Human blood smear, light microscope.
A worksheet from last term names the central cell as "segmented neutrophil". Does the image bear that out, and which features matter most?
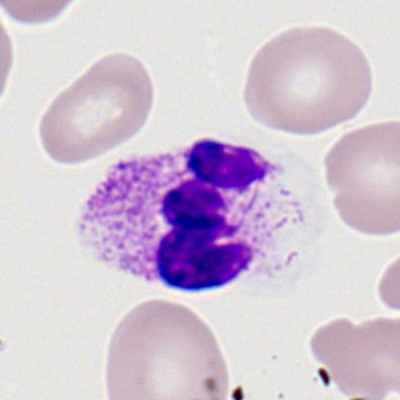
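Two things settle it, I think: the nucleus has three separate lobes, and the granules filling the cytoplasm are pink-violet, not orange-red.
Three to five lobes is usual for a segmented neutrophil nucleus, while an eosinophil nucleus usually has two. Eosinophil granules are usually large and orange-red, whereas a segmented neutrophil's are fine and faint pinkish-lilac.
Segmented neutrophil fits, then; eosinophil does not. The chromatin is dense, dark purple and clumped.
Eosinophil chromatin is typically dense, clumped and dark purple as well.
That would not rule out an eosinophil. Otherwise, the lobes are stacked in a vertical column, the granules lie more densely on the left than the right, and the oval outline is wider than it is tall.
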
